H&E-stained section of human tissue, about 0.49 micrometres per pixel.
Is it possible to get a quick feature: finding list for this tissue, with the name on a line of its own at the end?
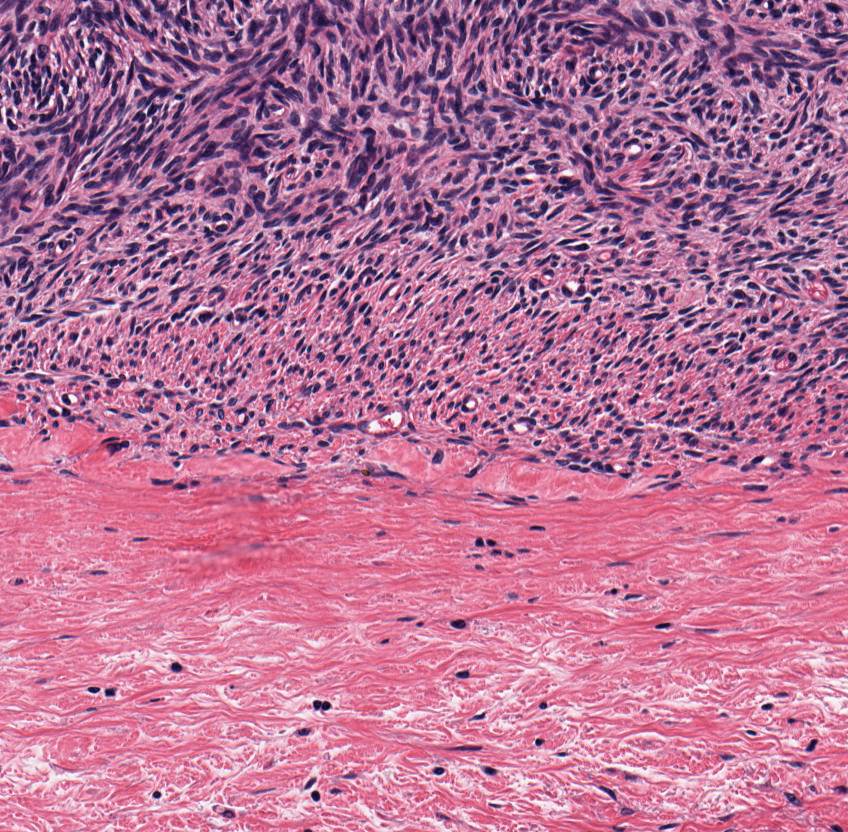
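Cell shape: spindle-shaped, in the upper half
Arrangement: interlacing short bundles and whorls
Cytoplasm: scant, pale pink
Nuclei above: elongated, dark-staining, crowded close together
Lower half: collagenous, with few, widely scattered nuclei
Name: ovary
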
